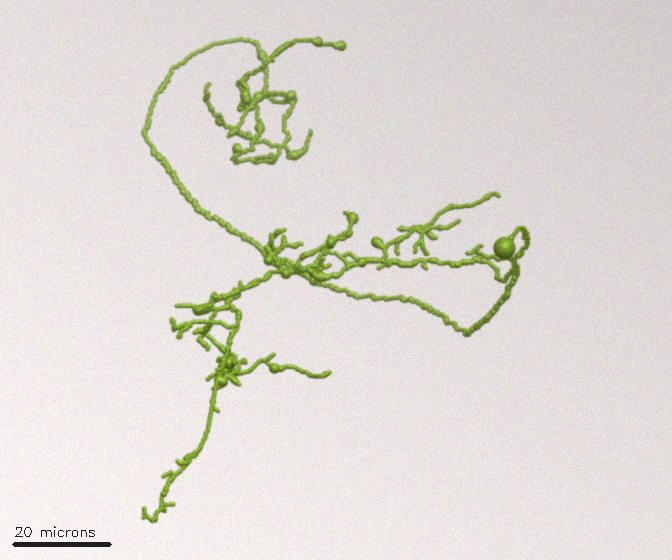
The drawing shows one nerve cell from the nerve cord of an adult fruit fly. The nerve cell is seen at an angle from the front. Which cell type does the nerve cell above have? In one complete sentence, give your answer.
The nerve cell is a member of cell type IN01A088.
